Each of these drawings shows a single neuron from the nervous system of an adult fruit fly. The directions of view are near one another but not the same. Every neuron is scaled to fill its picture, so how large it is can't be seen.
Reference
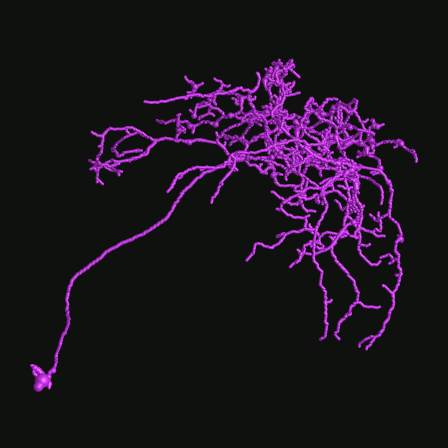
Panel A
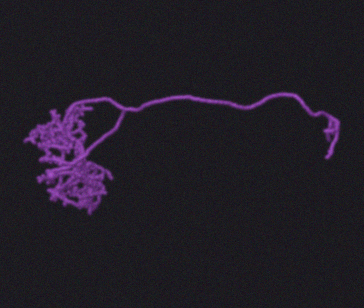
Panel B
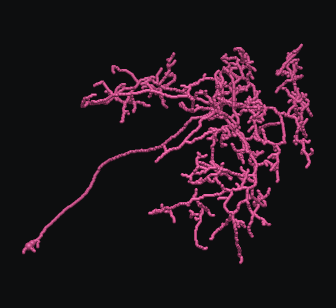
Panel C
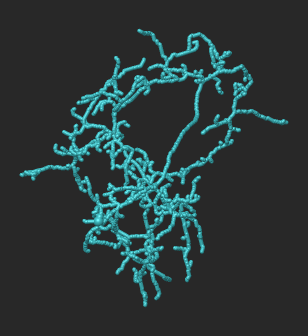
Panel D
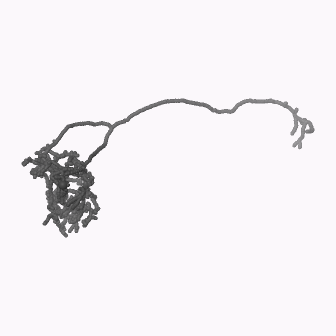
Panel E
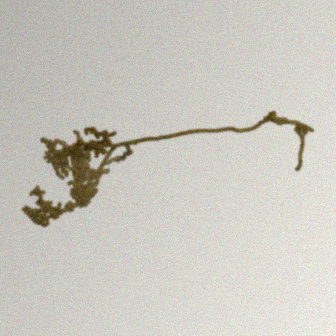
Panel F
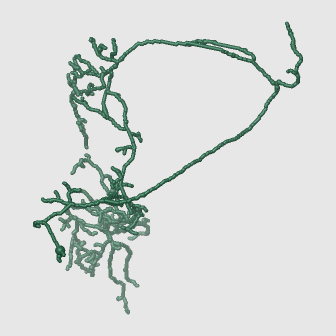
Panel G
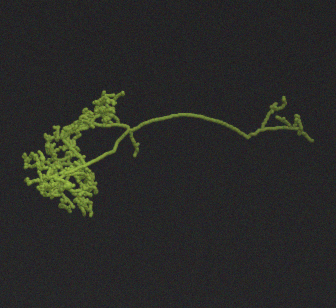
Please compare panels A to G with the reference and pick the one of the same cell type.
B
